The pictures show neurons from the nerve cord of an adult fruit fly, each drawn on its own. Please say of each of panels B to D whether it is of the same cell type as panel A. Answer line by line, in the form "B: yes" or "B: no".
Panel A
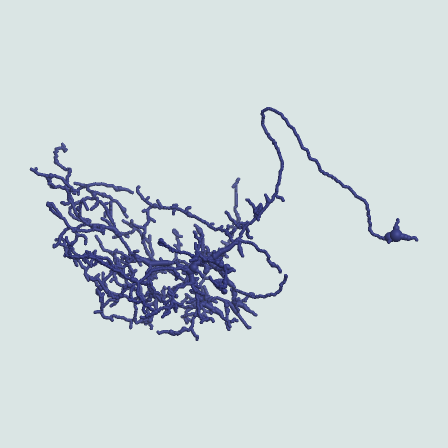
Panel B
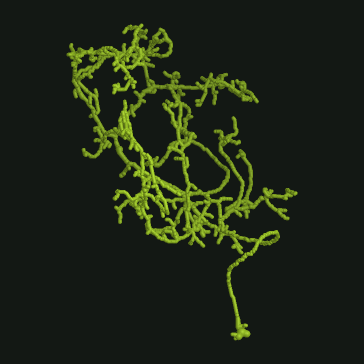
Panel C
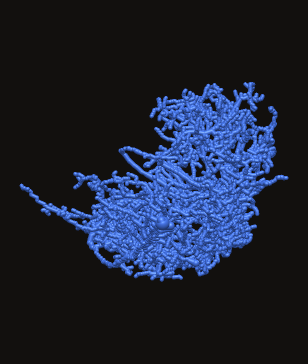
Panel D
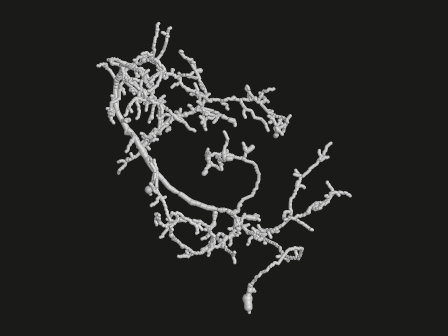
B: no
C: no
D: no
